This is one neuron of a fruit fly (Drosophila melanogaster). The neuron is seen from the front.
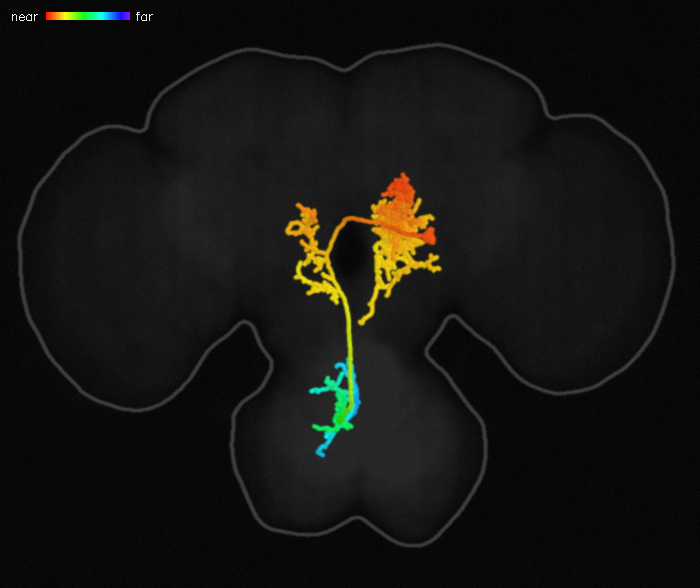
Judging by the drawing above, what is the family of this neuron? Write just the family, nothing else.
DNb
